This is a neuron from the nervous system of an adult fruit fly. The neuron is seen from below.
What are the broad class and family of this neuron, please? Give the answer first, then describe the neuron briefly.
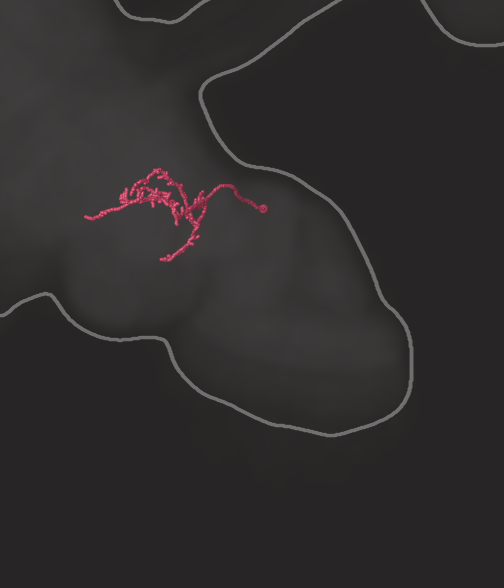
It is a central-brain intrinsic neuron. The family is hemilineage VPNp&v1_posterior. It lies in the brain. In this view it is wider than it is tall.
